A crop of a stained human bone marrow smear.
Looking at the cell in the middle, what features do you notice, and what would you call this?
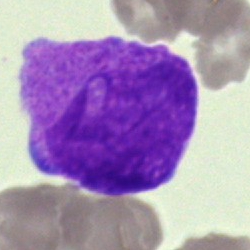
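The cell outline is irregular and angular rather than smoothly round. Along its lower left edge runs a thin rim of deeper blue. The nucleus shows dark creases, with a pale elongated slit near the centre of the cell. No clear vacuoles are seen. The cell is a blast.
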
